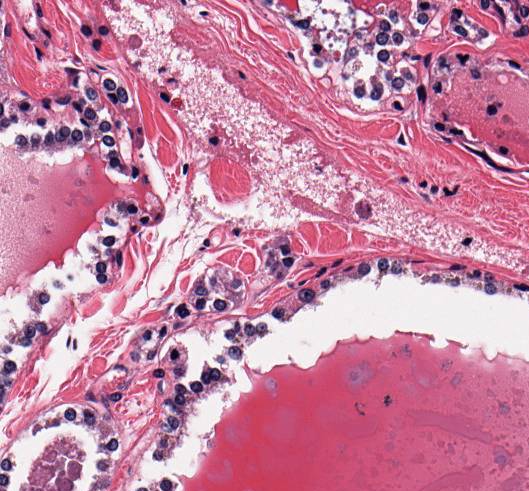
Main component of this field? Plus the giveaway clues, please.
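Thyroid follicle, I think, mainly: rounded spaces of homogeneous pink material, the largest at lower right, each lined by a single layer of cuboidal cells with round, dark nuclei.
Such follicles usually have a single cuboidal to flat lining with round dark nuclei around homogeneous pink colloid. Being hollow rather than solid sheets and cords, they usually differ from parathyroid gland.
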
